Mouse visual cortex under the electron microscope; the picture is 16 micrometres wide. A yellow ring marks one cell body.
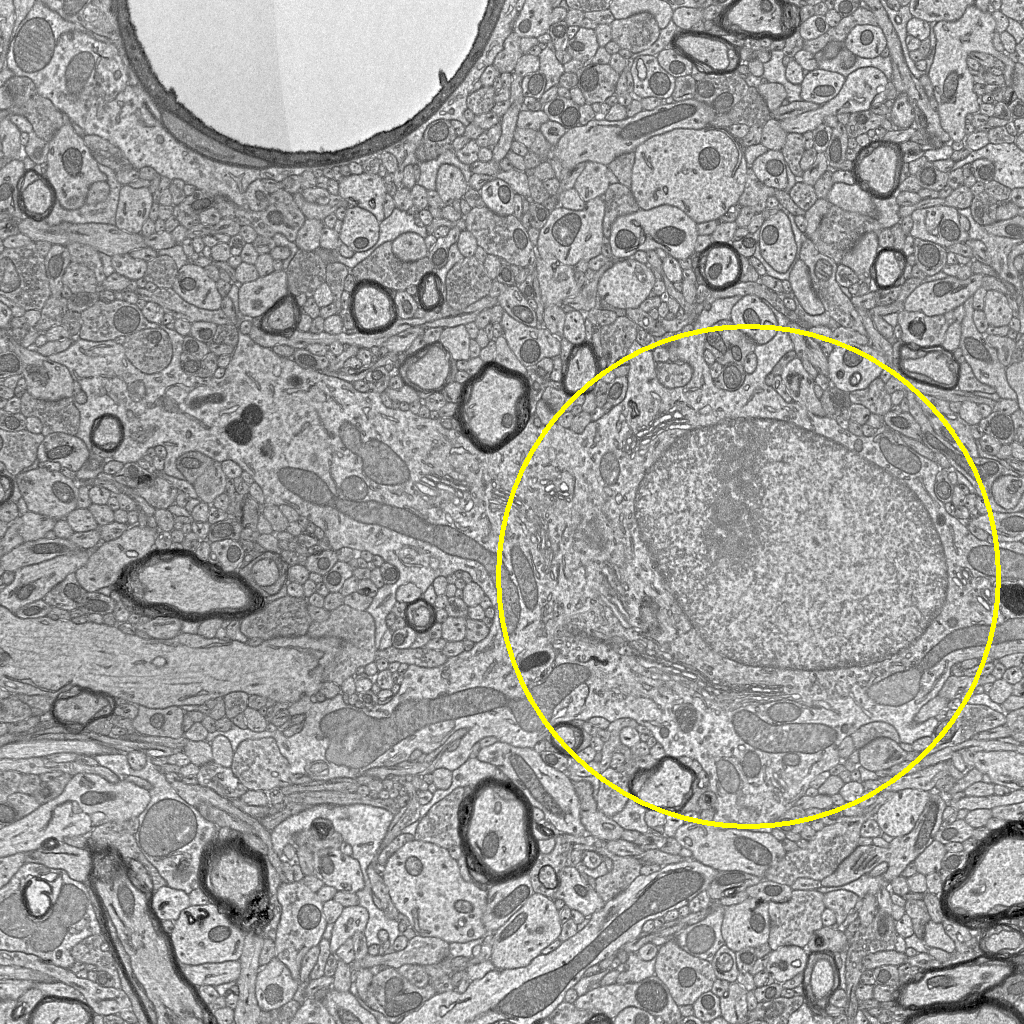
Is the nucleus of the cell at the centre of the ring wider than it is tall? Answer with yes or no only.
Yes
